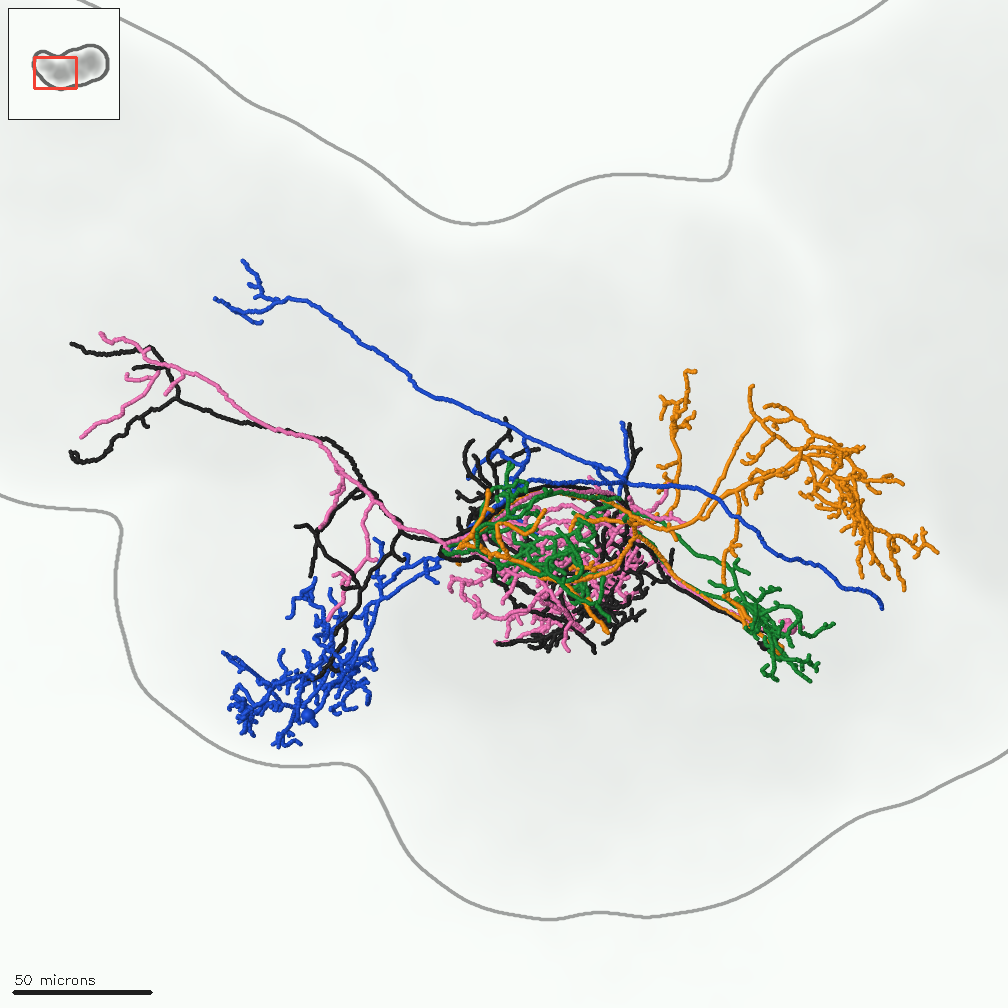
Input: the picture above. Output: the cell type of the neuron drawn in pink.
IN08B054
